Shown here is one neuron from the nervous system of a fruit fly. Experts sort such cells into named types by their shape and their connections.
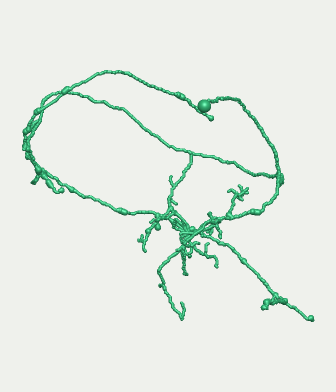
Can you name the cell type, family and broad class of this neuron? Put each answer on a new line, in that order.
LHPV5b3
hemilineage DL1_dorsal
central-brain intrinsic neuron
